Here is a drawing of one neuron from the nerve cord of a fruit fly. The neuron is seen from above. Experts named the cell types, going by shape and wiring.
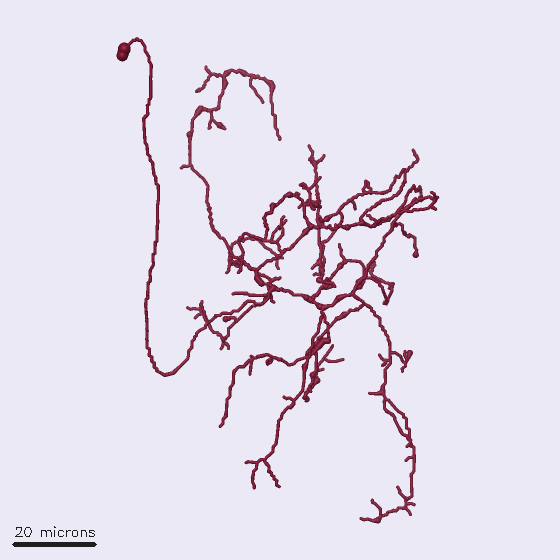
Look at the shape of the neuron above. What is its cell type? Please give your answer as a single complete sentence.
The neuron is typed under the name IN11B023.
